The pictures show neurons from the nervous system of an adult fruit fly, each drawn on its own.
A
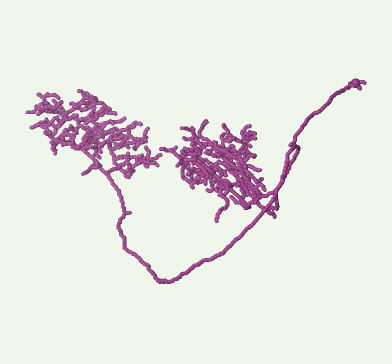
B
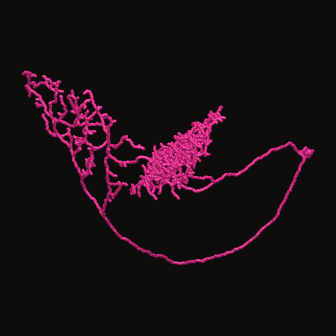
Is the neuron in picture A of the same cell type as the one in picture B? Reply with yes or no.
no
